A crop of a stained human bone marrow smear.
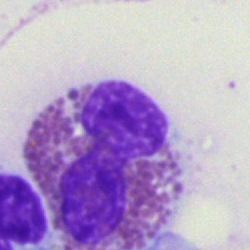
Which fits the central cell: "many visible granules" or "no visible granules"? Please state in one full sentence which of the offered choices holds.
A large number of visible granules lies in the cytoplasm of this cell.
